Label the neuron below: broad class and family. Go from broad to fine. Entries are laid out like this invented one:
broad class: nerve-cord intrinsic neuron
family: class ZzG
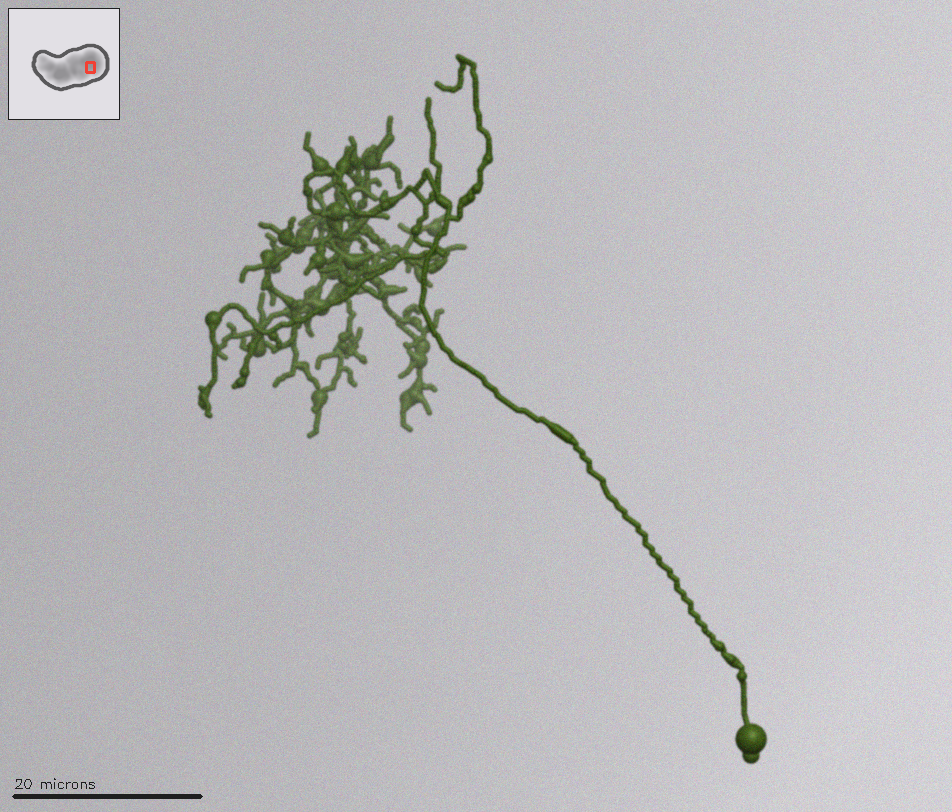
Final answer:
broad class: optic-lobe intrinsic neuron
family: Li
